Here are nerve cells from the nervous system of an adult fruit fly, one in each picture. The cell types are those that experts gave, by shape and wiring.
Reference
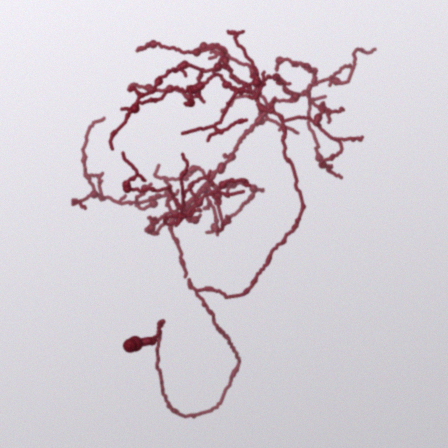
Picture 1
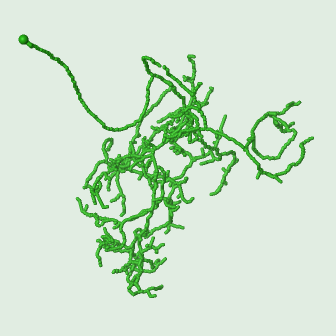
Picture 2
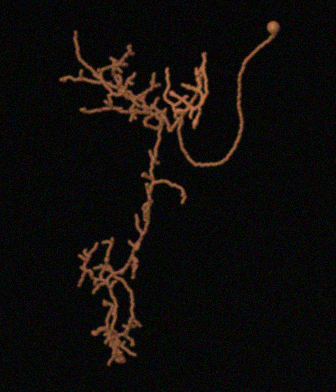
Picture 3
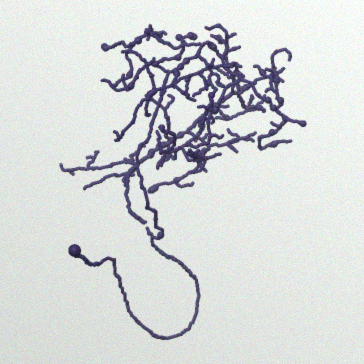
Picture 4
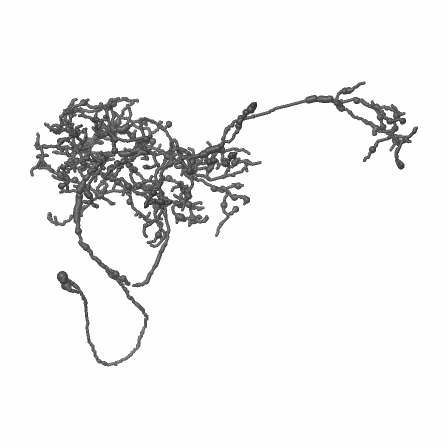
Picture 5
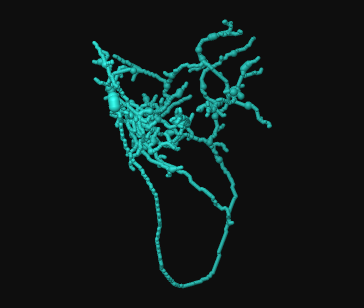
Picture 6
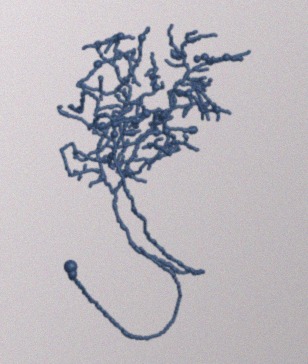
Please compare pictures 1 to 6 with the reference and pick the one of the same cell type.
3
